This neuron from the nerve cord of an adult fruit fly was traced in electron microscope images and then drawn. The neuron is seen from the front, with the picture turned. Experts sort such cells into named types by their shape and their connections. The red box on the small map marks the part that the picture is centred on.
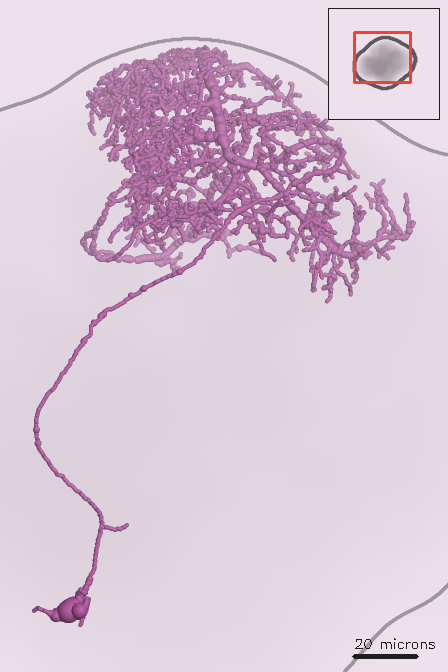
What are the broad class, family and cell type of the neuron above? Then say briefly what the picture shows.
Its broad class is nerve-cord intrinsic neuron. Its family is hemilineage 01A. It is of cell type IN01A012. From top to bottom in the picture it spans about 190 microns. The picture shows more than a hundred branch ends.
